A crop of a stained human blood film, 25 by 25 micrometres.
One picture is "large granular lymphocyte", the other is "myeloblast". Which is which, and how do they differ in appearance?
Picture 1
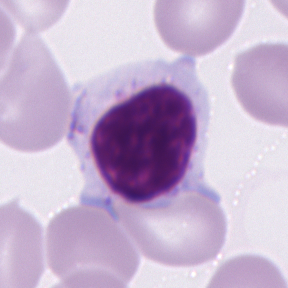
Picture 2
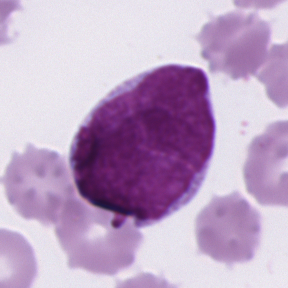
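Picture 1 shows the large granular lymphocyte, and picture 2 the myeloblast. Outline: ragged and irregular in picture 1; in picture 2, oval and slightly narrower at the upper end, with a small knob on the lower edge. Size: the myeloblast is about 16 by 12 micrometres, about 2.25 times as wide as a whole red cell in its picture. Nucleus: the lymphocyte's is a single round-to-oval mass without lobes, about 10 by 9 micrometres, with no nucleolus seen; the myeloblast's, about 15 by 11 micrometres, fills about 90% of the cell's area.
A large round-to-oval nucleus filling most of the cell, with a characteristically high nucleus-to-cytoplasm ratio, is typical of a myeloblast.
Cytoplasm: the lymphocyte's is pale greyish blue, whereas the myeloblast has only a narrow pale rim, with no granules seen in it.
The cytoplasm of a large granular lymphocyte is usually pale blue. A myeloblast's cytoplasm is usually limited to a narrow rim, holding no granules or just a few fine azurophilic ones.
Vacuoles: none in either cell. Neighbours: a red cell presses on the lymphocyte's lower edge, and the red cells around the myeloblast are crenated and spiky.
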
